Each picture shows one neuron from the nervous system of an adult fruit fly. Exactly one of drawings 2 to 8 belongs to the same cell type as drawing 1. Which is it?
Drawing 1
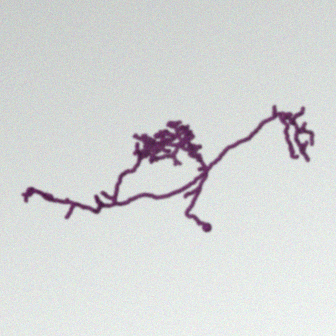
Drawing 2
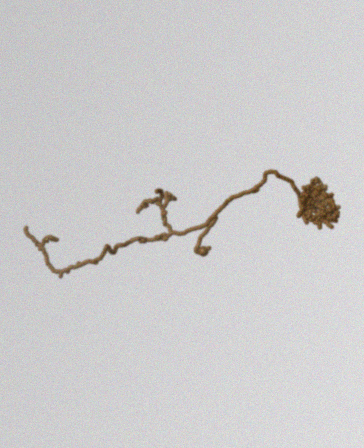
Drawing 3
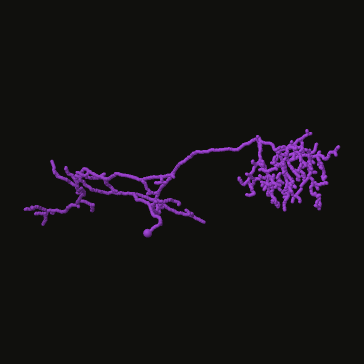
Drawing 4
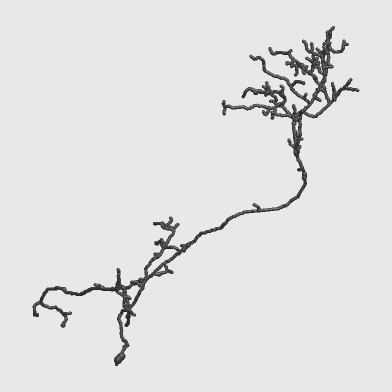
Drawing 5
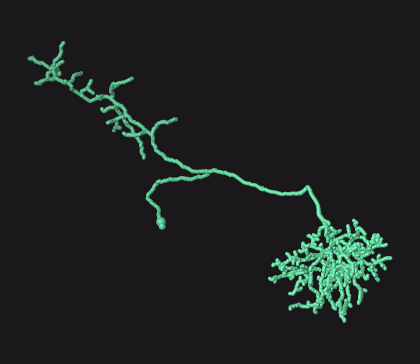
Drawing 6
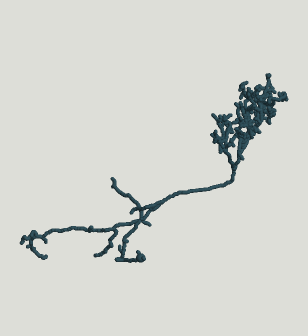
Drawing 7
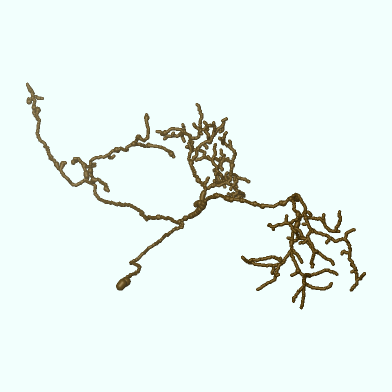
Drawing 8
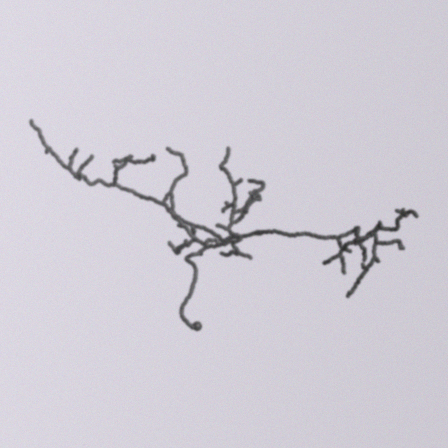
7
